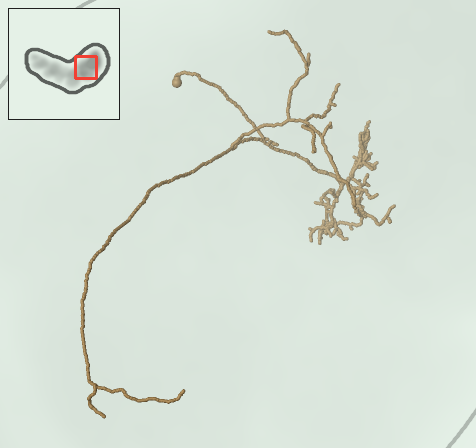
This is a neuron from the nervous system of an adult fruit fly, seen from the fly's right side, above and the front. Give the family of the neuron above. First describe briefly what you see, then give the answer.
In this view it is about as wide as it is tall. It is a central-brain intrinsic neuron. Its family is hemilineage DM4_ventral.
